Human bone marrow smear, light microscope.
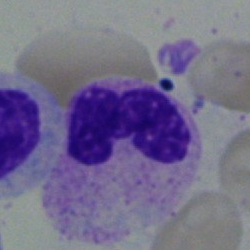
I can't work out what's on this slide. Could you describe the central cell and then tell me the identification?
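See how the nucleus is bent into a curved, horseshoe-like shape, concave side facing down? It sits in the upper part, with most of the cytoplasm below. Chromatin's dark purple and coarsely clumped, with no nucleoli visible. So that's a band neutrophil.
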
